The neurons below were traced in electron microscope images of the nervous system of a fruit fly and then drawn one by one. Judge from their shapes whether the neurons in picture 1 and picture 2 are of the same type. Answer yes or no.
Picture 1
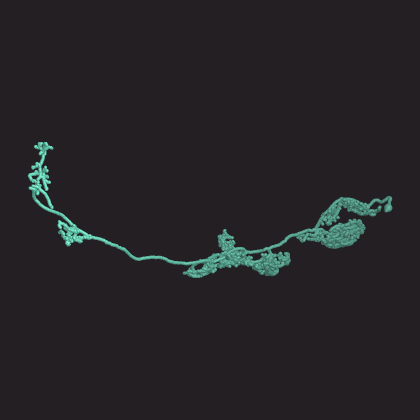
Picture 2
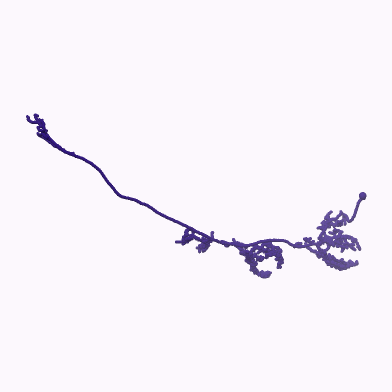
no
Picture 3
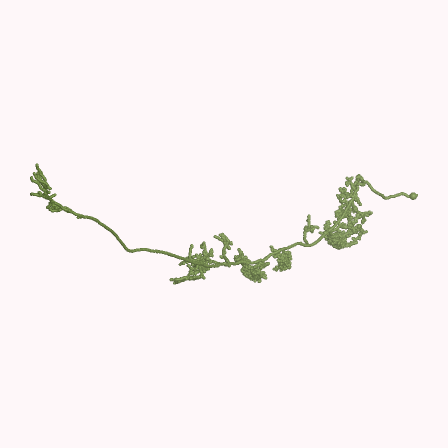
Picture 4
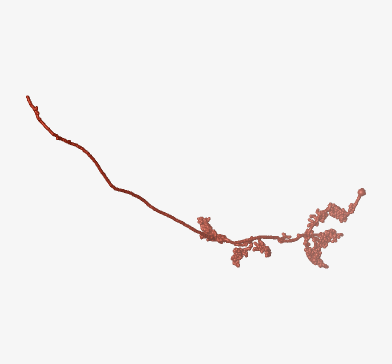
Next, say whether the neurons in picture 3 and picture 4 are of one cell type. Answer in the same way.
yes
